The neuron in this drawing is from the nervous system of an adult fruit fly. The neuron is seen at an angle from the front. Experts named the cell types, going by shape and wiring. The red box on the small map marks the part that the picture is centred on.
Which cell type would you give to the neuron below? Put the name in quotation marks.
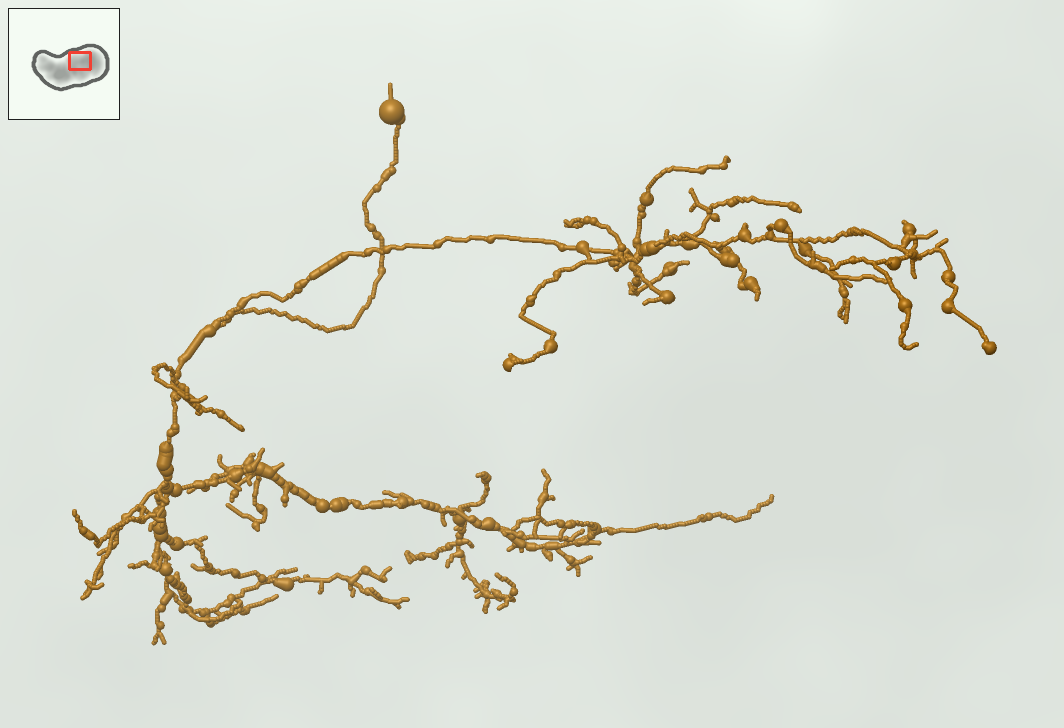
"SMP321_a"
